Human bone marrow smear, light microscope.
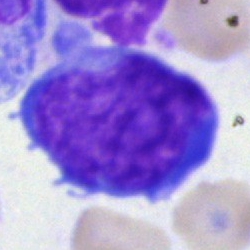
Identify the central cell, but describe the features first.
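The cell is broader from side to side than from top to bottom. Its purple chromatin looks mottled, with paler spots among darker areas. The cytoplasm is a thin rim of deep blue. Small blunt projections stick out from the left and lower edges. This is a blast.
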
